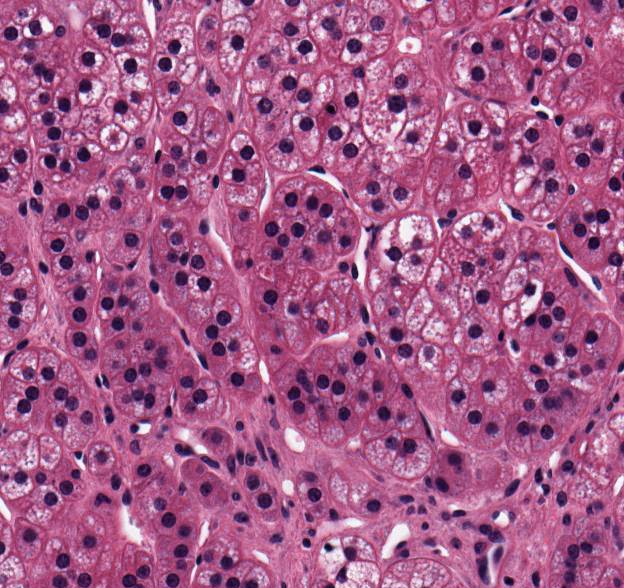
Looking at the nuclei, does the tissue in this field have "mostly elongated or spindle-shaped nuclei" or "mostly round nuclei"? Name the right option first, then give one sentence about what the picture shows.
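Mostly round nuclei. The nuclei are round, dark and fairly uniform, and usually sit one per cell near the cell centre.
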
